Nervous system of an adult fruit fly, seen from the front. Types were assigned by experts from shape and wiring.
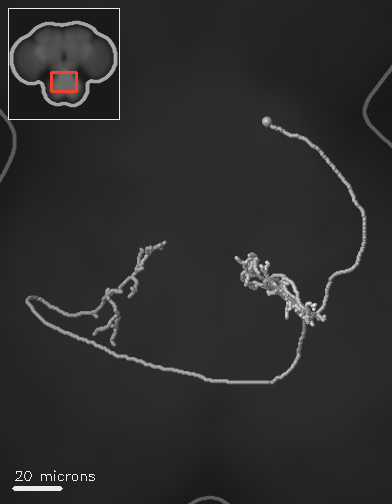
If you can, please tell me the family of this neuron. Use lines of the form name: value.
family: hemilineage 01A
